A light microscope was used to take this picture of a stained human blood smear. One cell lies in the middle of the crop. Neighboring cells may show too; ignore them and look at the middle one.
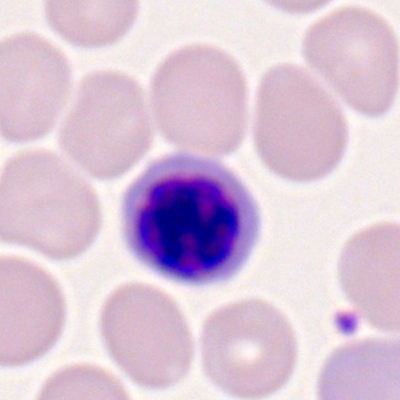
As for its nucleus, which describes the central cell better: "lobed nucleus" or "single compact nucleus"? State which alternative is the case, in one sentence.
What the cell contains is a single compact round, oval or kidney-shaped nucleus.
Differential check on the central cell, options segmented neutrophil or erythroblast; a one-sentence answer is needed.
In this crop, the cell at the very middle is an erythroblast.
